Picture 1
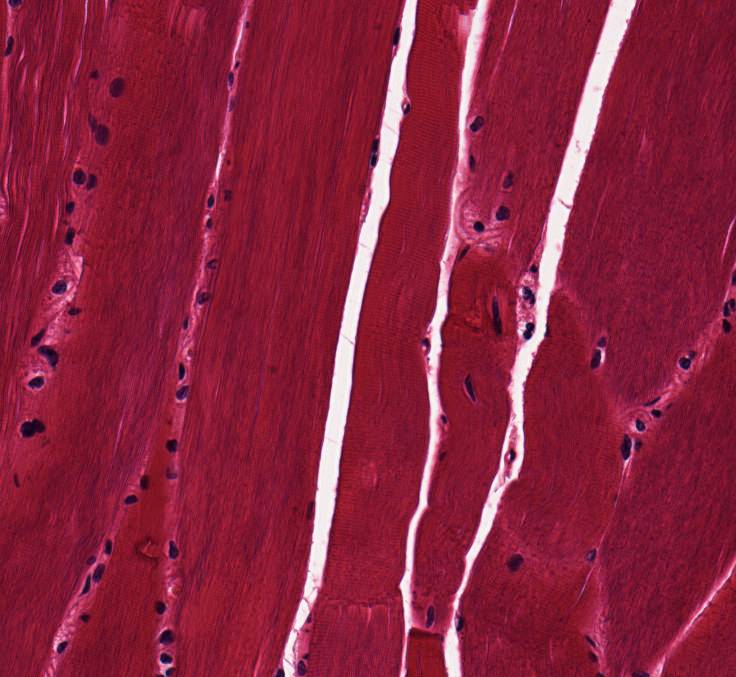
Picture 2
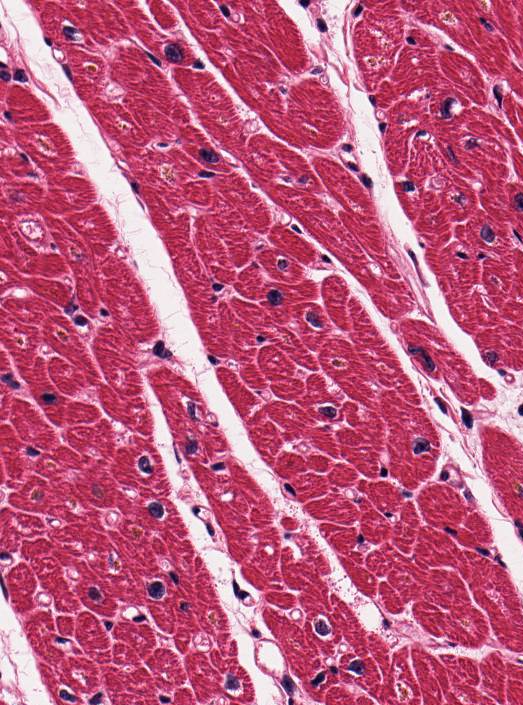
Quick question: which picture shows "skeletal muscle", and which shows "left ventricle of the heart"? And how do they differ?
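Of the two, picture 1 is skeletal muscle and picture 2 the left ventricle of the heart. In picture 1 the fibres are unbranched and of fairly even width, with dark, flattened, elongated nuclei at their edges, long axes parallel to the fibres, and deep, even red-pink cytoplasm. In picture 2 the muscle runs in long bands from upper left to lower right, and within them most cells are cut across or obliquely, giving rounded to polygonal profiles. Some of its central nuclei sit in a pale clear zone, and small yellow-brown granules lie beside the nuclei in many cells.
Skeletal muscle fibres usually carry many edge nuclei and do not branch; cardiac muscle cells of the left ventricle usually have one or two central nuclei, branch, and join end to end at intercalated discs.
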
